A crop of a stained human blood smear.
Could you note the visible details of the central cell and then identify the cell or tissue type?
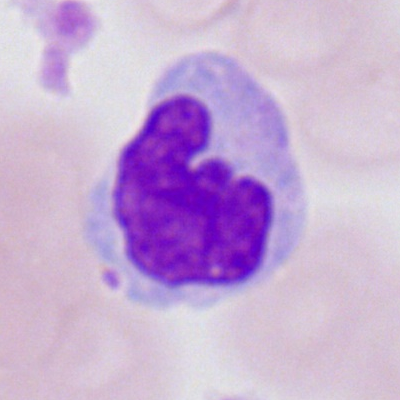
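On inspection, the outline of the central cell is irregular rather than smoothly round. Along its right-hand edge, the nucleus is bumpy and folded. Pale grey-blue in colour, the cytoplasm contains no coarse granules. Identification: monocyte.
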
